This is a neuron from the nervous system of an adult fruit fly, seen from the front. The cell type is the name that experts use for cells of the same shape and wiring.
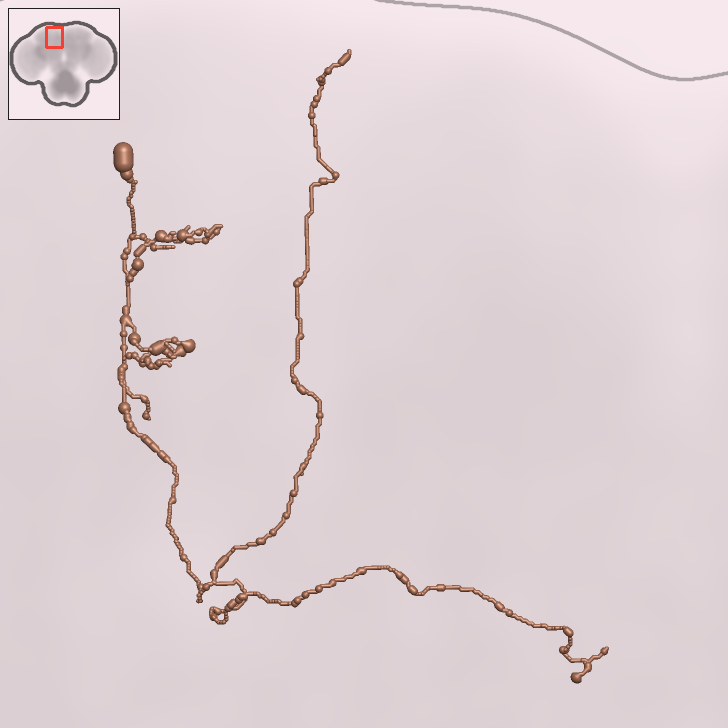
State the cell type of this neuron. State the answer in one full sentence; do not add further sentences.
As for cell type, this neuron is KCab-m.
